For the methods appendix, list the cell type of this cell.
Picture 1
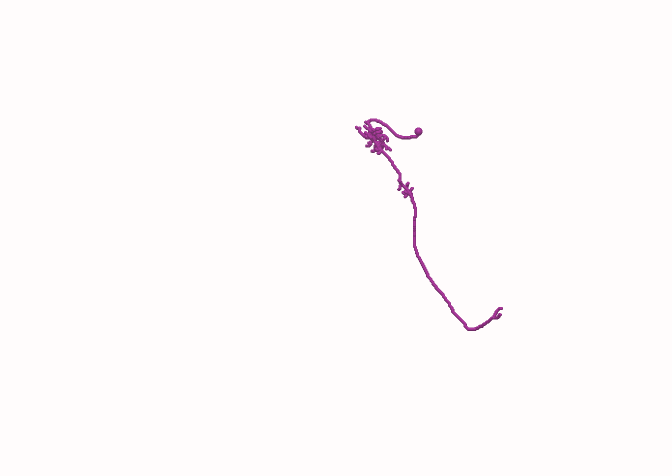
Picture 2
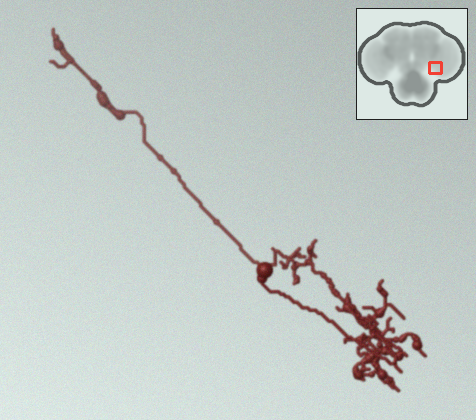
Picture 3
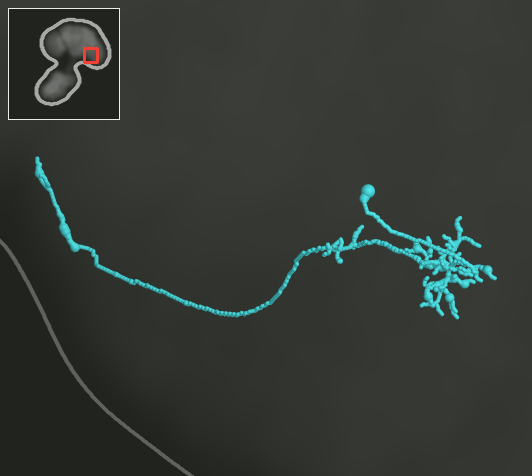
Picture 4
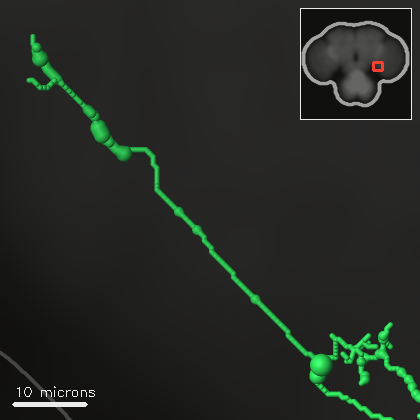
Tm4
